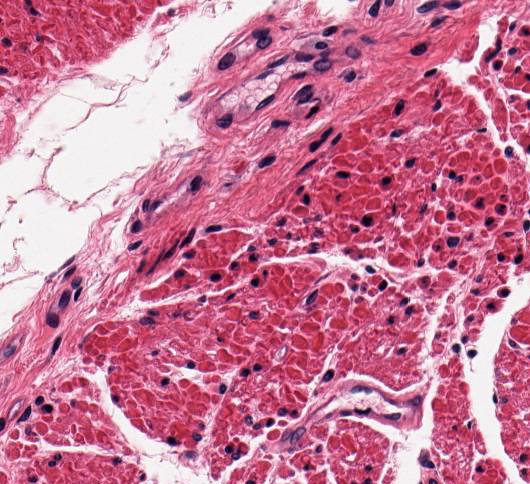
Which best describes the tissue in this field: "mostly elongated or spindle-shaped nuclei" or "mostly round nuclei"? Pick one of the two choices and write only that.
Mostly round nuclei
